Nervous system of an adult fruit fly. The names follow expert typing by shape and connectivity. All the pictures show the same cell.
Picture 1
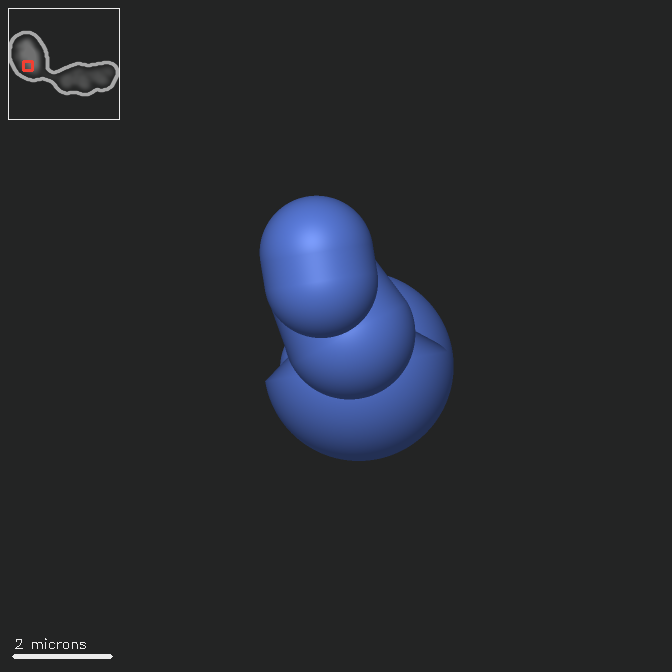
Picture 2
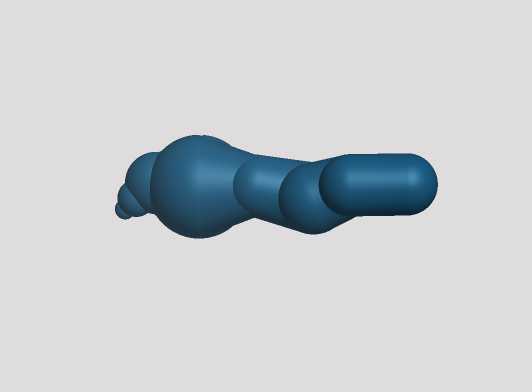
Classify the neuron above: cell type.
R1-R6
